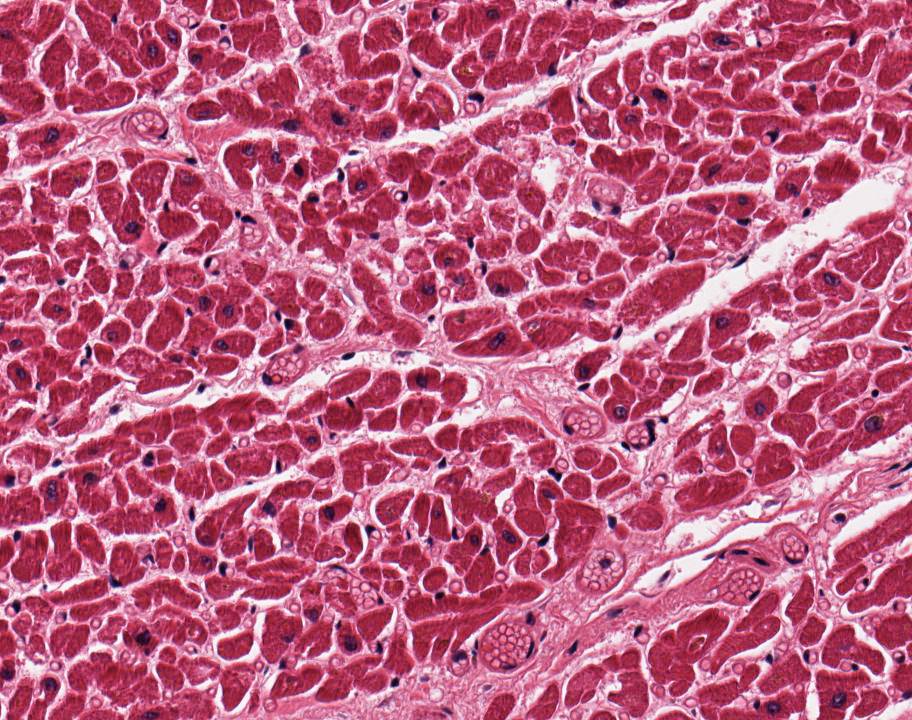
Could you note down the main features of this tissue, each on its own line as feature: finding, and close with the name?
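Arrangement: fibres in bundles, divided by pale septa running diagonally from lower left to upper right.
Nuclei: one per fibre where seen, sitting centrally.
Fibre outline: irregular, angular and varying in size, not uniform round discs.
Septa: small dark elongated nuclei in the pale septa and spaces between fibres.
Tissue: left ventricle of the heart.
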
